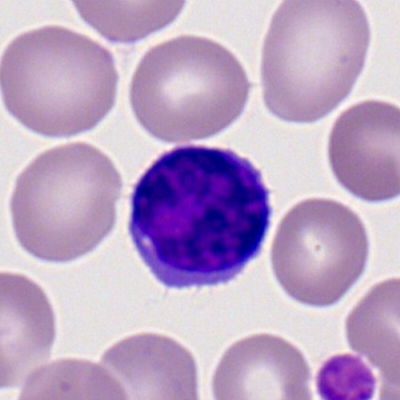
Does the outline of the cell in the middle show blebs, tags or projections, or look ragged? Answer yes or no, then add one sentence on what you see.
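Yes. Tiny hair-like projections stick out from the lower border.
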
